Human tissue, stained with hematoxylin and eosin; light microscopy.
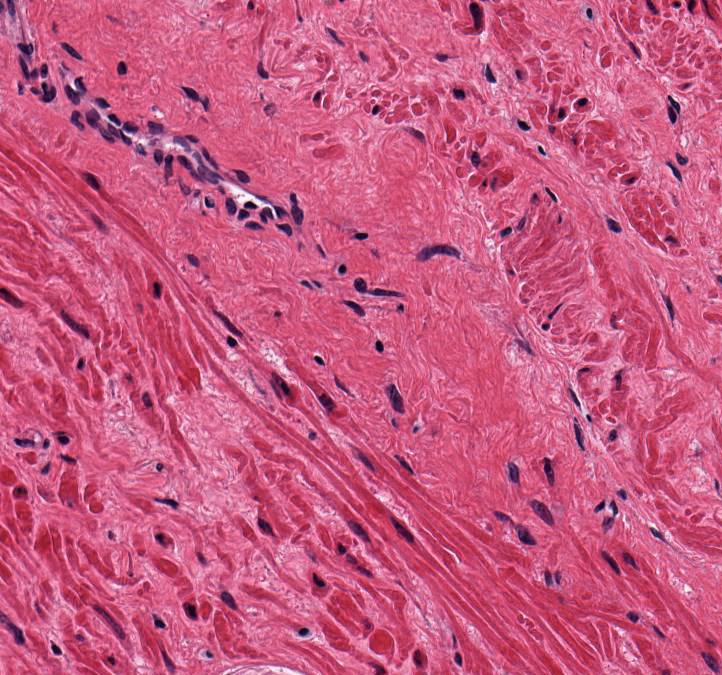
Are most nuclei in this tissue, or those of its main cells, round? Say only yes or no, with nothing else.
No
